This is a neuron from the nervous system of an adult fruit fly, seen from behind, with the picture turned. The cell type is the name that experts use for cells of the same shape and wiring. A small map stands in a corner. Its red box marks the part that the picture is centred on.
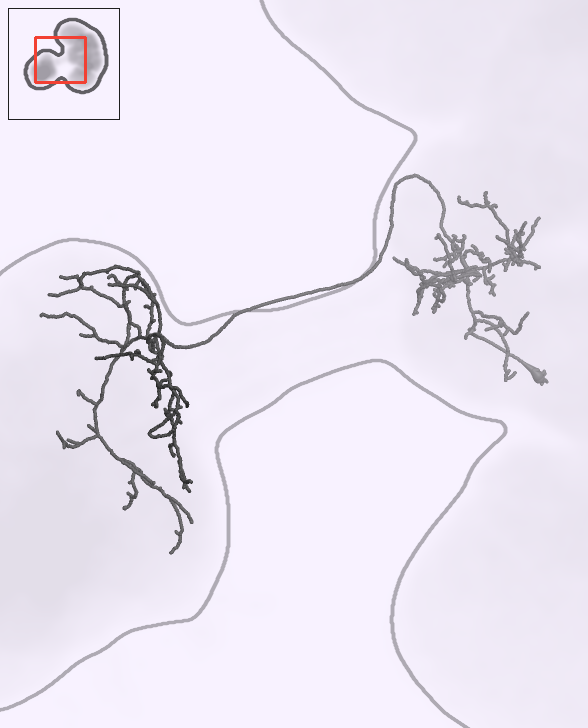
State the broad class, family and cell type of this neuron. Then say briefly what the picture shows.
This is a descending neuron. Its family is DNg. The cell type is DNg17. The cell body can be seen on the right of the picture. Dozens of branch ends can be seen.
